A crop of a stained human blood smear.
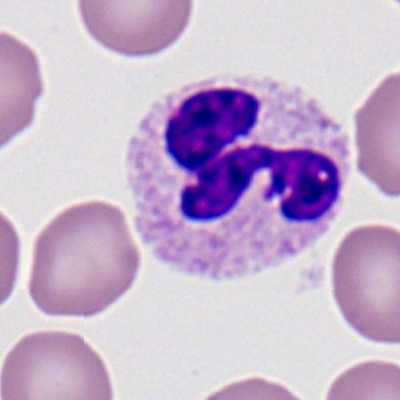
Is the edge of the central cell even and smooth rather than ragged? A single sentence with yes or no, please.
Yes, in outline this cell is smooth rather than rough.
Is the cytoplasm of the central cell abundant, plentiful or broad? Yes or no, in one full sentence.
Yes, its cytoplasm is plentiful around the nucleus.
